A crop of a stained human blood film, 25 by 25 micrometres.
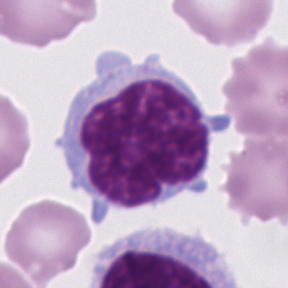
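Typical lymphocyte, from a peripheral blood smear. Its outline is irregular rather than smoothly round, and you'll notice several small, blunt, pale blue projections sticking out from the edge. The nucleus has a notched outline with shallow indentations, and there are no distinct granules in the cytoplasm.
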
